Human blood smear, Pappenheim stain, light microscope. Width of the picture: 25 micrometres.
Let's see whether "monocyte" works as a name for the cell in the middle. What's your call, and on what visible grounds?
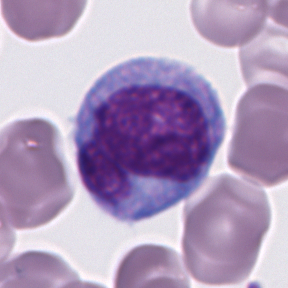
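Take the cytoplasm first: it is stained blue, which goes with monocyte.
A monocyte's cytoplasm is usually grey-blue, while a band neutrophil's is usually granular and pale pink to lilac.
The colour therefore speaks against band neutrophil. The cytoplasm holds no coarse granules, and a paler clear patch of it lies against the lower edge of the nucleus. A groove sets off a smaller part of the nucleus at its lower left. The cell measures about 14 micrometres across, and its nucleus, about 12 by 10 micrometres, fills about 60% of the cell's area. On the colour of its cytoplasm, the name monocyte fits this cell.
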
